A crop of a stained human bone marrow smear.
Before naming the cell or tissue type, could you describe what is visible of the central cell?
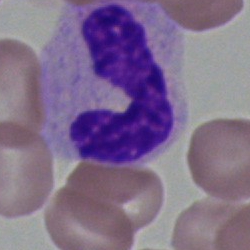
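See how the nucleus of the central cell is a curved band, bent into a hook that opens to the left? No nucleoli are visible in it. The cytoplasm carries fine, faint lilac granules, and the outline is roughly round and smooth. So that's a band neutrophil.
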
